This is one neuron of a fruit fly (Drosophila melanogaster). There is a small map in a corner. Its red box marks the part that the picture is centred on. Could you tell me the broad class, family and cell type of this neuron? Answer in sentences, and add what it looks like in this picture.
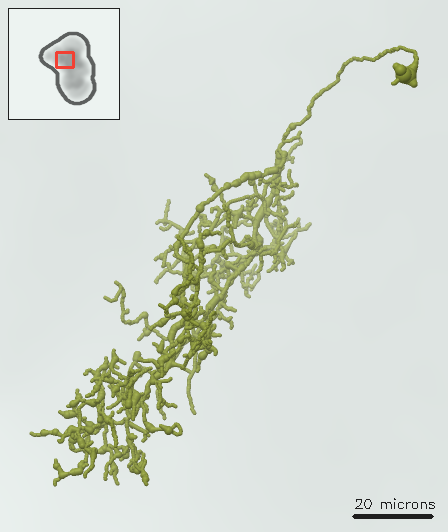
Its broad class is central-brain intrinsic neuron. Its family is LHAV. Its cell type is LHAV2o1. The cell body is at the upper right of the picture. From top to bottom in the picture it spans about 110 microns. Dozens of branch ends can be seen.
